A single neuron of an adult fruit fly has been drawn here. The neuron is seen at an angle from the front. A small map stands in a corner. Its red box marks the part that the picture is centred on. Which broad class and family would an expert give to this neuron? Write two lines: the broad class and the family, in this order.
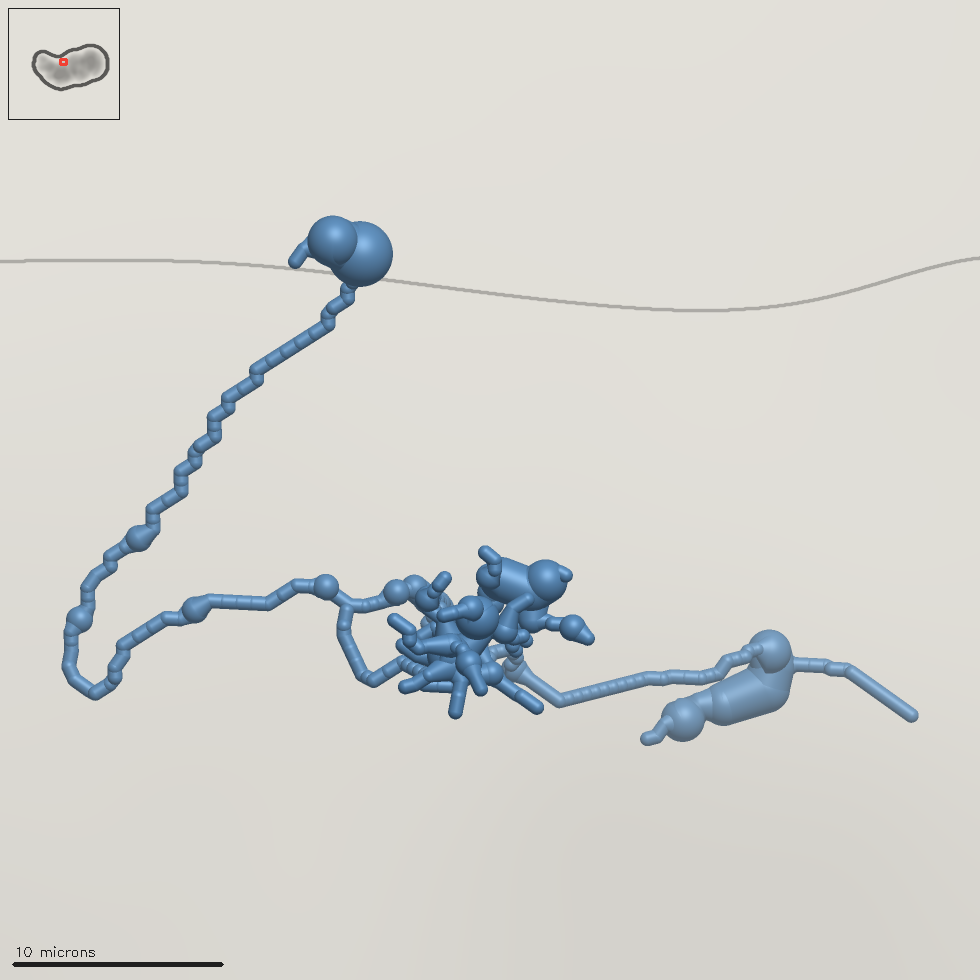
optic-lobe intrinsic neuron
T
